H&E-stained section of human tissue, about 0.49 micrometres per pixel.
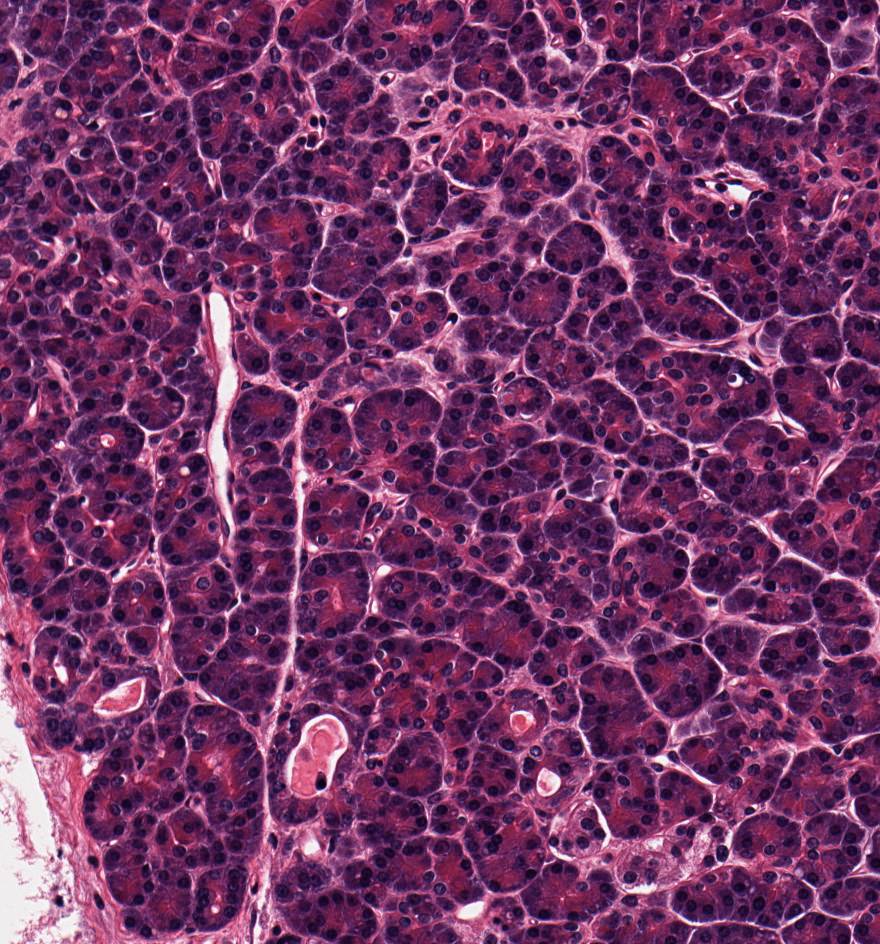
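Pancreas, H&E. Closely packed acini, grouped into small lobules, seem to fill the whole field. Their nuclei look round and dark, and they sit toward the base of the cells. Between the acini the stroma is scant, only thin pale strands. At the lower left edge, loose pale fibrous connective tissue borders the tissue.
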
